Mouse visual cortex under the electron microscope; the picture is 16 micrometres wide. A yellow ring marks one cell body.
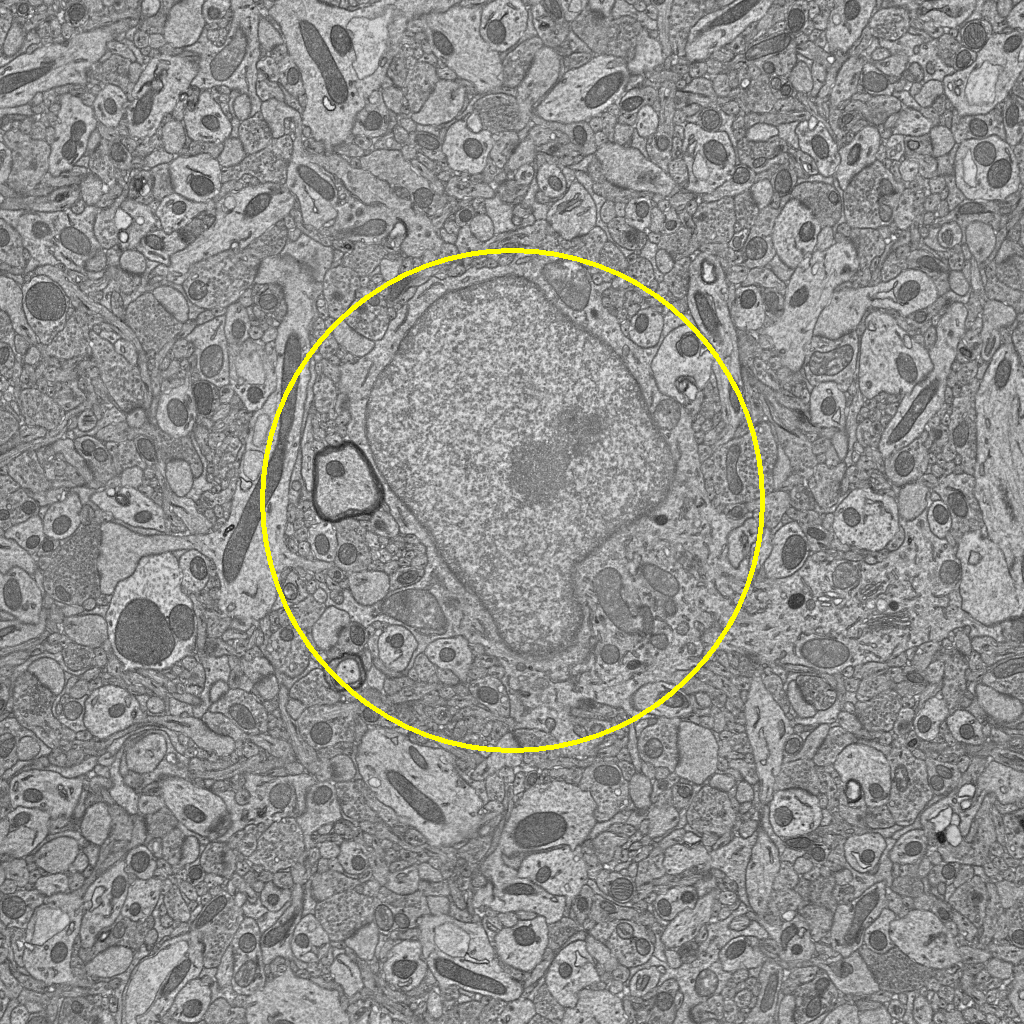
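Astrocyte, the ringed cell. Its chromatin is finely granular and evenly spread, without dense clumps along the envelope. One darker, irregular nucleolus lies near the nuclear centre. Elongated mitochondria lie in the cytoplasm lower right of the nucleus. No dense lipofuscin granule clusters are visible.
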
